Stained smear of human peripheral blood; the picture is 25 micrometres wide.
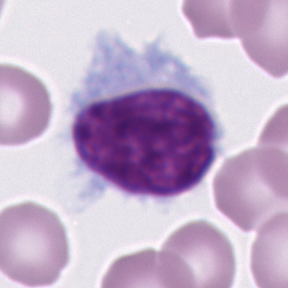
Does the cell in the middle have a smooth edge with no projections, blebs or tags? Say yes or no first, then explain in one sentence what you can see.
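No. Fine hair-like projections fringe the cytoplasm, most plentiful along the upper edge of the cell.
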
